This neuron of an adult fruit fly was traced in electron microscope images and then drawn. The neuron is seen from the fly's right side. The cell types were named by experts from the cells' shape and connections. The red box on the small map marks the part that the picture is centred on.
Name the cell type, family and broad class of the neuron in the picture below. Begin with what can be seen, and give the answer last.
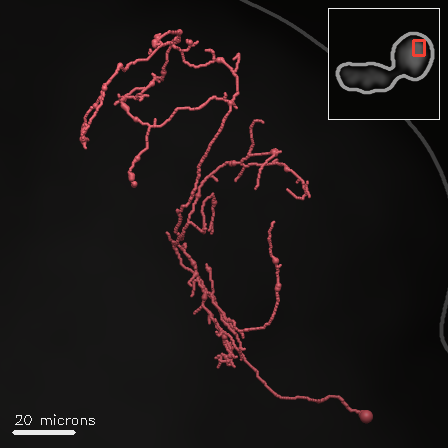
The cell body is at the lower right of the picture. By the scale bar it is about 130 microns tall in this view. The picture shows dozens of branch ends. It is of cell type SLP115. The family is hemilineage LHa1. Its broad class is central-brain intrinsic neuron.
